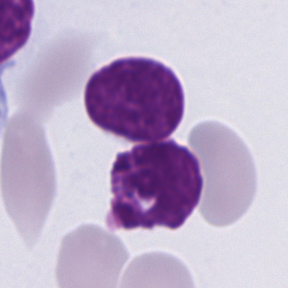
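Myeloblast (middle cell, stained peripheral blood smear). First, the lower lobe has a ragged, irregular edge on its left side. Second, the chromatin is dense, dark purple and coarsely clumped. Third, a small white clear space lies in the lower part of the lower lobe. Finally, no distinct nucleoli are visible.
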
